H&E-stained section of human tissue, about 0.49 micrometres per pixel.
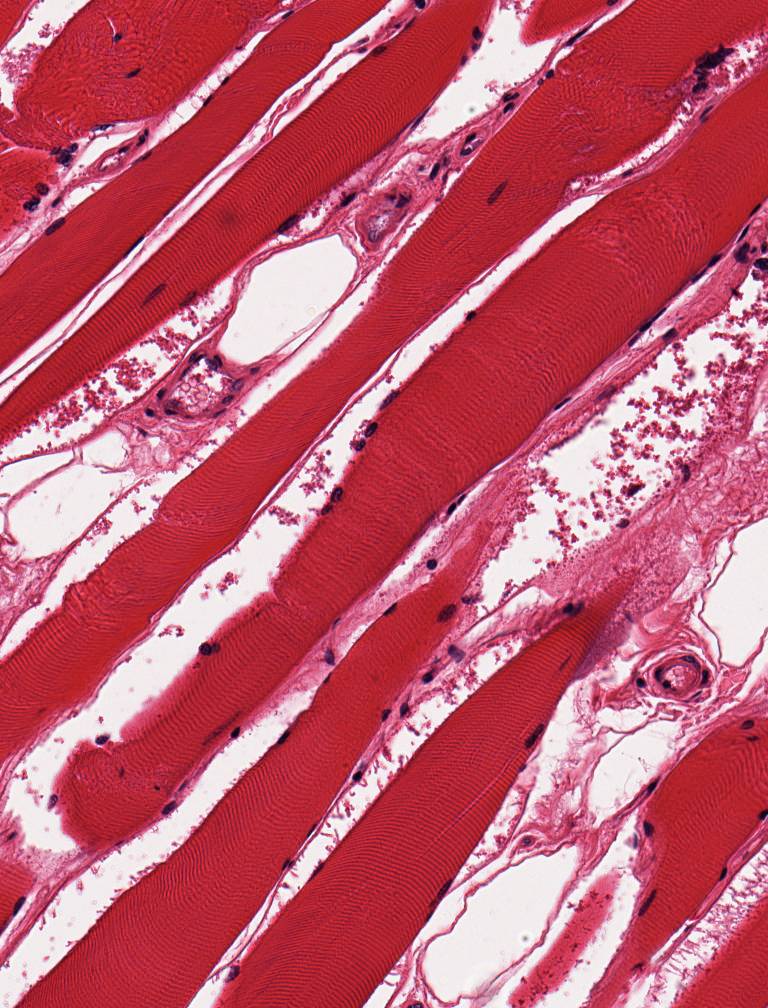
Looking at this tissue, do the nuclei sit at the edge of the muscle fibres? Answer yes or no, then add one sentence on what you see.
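Yes. The fibre nuclei are dark, flattened and elongated, and lie at the edges of the fibres.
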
